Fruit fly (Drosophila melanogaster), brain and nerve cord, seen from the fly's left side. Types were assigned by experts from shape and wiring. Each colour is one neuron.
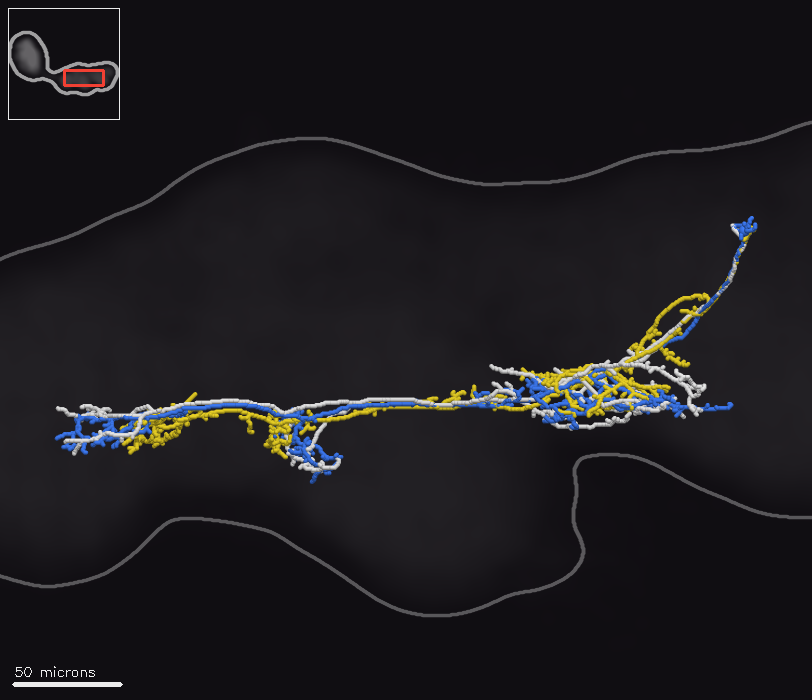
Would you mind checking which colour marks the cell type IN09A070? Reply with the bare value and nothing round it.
white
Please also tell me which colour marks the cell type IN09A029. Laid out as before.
blue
